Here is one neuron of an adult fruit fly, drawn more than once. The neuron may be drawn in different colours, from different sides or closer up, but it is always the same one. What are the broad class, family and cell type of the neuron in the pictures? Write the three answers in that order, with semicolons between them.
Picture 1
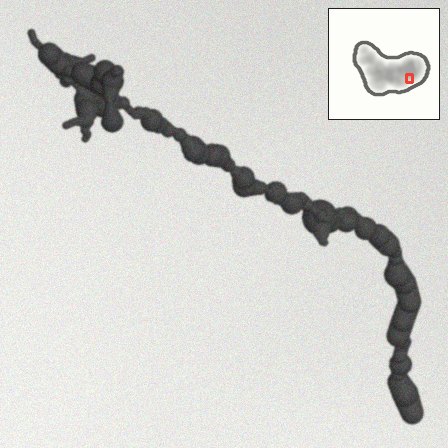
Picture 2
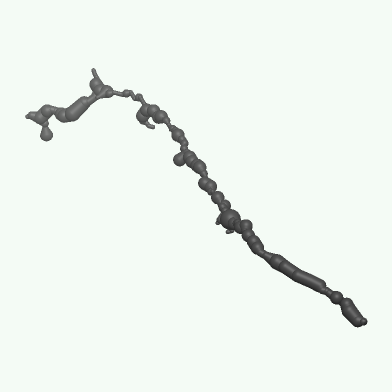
sensory neuron entering the brain; class mechanosensory; JO-B1_a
